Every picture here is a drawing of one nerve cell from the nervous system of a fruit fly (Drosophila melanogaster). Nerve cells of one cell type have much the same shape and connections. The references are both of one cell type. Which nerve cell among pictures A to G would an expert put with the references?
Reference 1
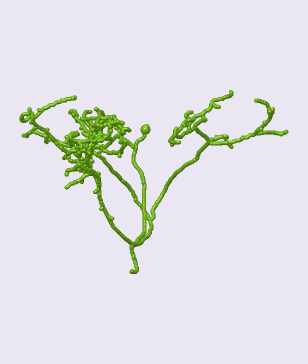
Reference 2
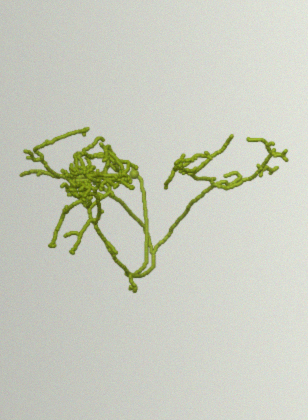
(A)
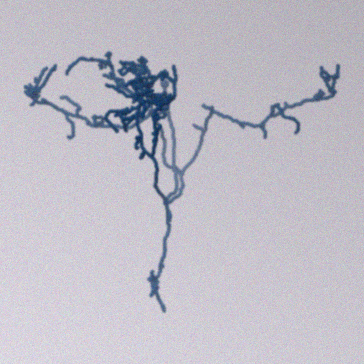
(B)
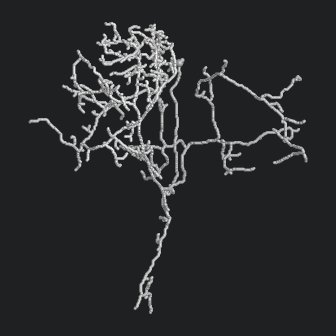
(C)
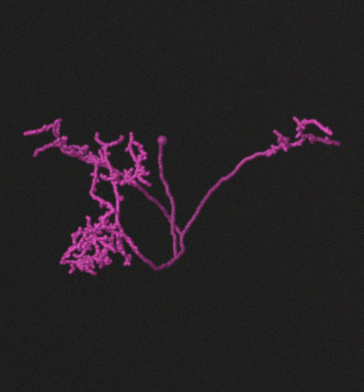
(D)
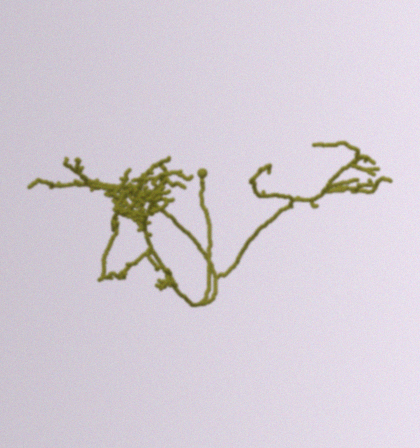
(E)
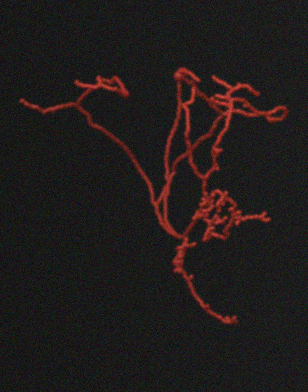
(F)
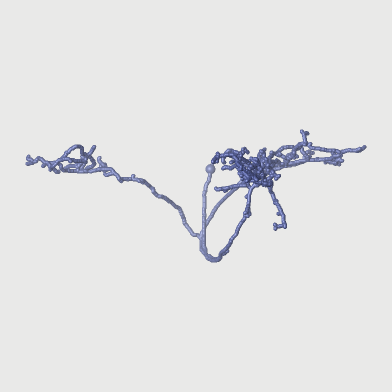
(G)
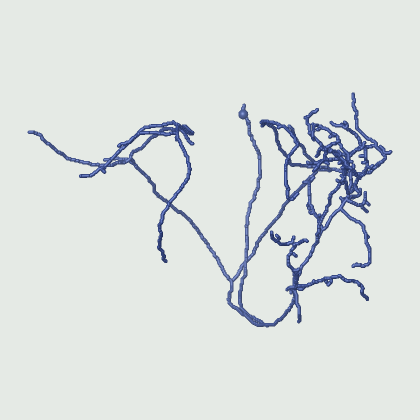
Picture D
